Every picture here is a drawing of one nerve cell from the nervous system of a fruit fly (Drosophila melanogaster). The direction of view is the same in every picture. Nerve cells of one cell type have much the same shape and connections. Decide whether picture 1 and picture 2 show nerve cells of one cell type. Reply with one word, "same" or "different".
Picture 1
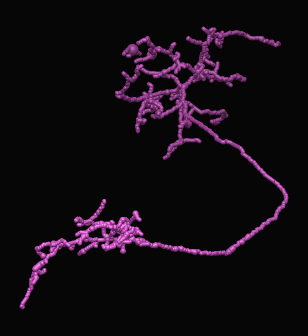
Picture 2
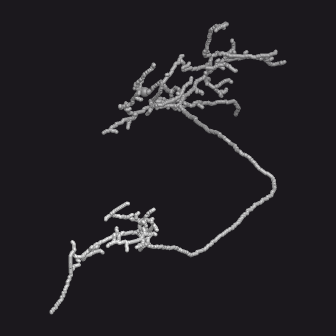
same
